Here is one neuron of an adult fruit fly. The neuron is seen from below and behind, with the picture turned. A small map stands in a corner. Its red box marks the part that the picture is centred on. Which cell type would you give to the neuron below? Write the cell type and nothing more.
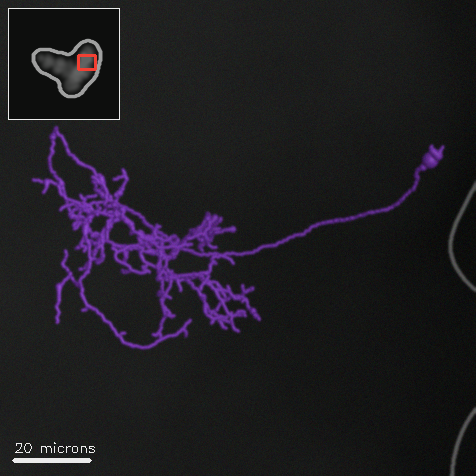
WED031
